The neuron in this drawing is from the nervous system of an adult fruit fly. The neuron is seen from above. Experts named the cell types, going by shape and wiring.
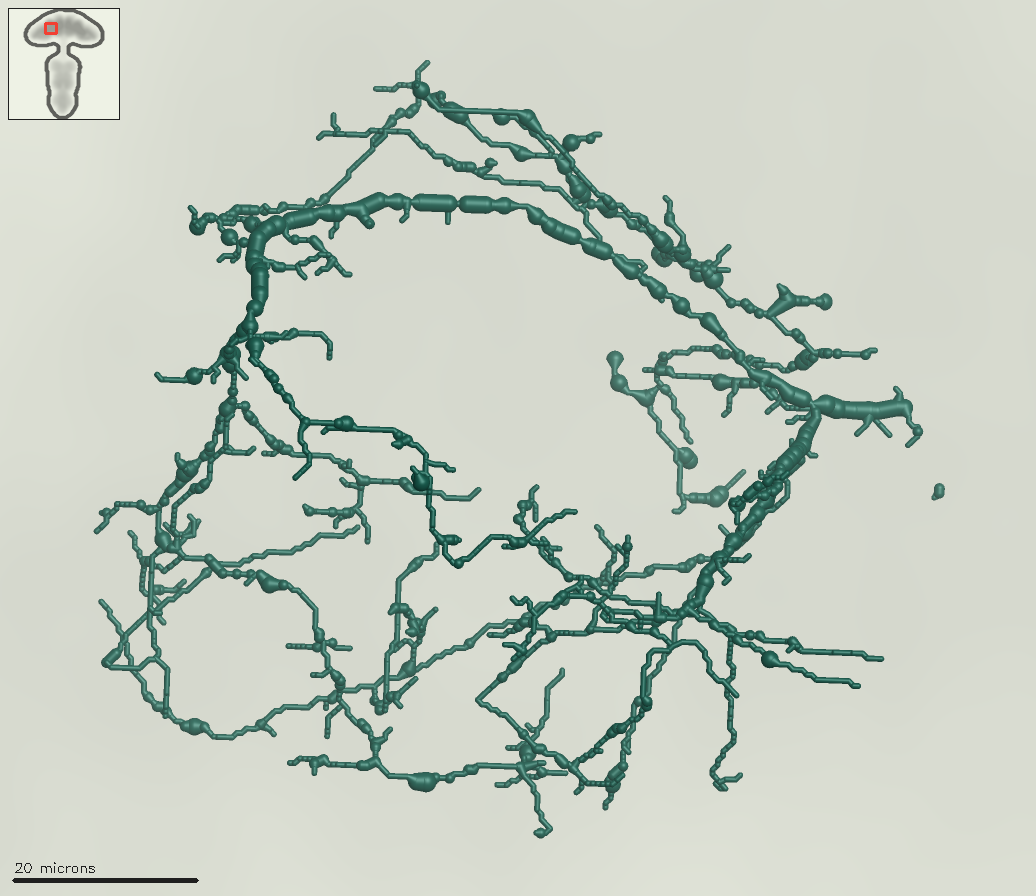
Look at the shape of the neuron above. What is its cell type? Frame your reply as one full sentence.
The cell type held by this neuron is LHAV8a1.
